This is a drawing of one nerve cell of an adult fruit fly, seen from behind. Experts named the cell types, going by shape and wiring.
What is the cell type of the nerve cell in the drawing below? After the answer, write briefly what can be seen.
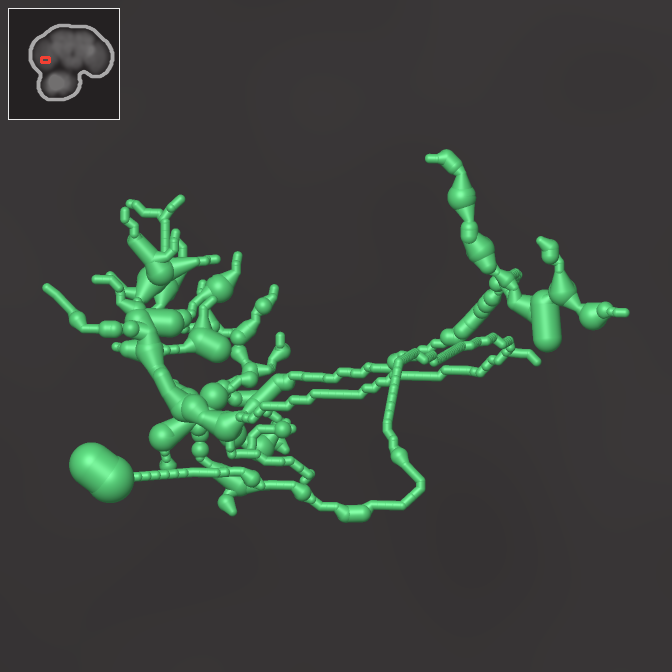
The cell type is T4b. It is an optic-lobe intrinsic neuron. The cell body is at the lower left of the picture. As drawn here it is wider than it is tall.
